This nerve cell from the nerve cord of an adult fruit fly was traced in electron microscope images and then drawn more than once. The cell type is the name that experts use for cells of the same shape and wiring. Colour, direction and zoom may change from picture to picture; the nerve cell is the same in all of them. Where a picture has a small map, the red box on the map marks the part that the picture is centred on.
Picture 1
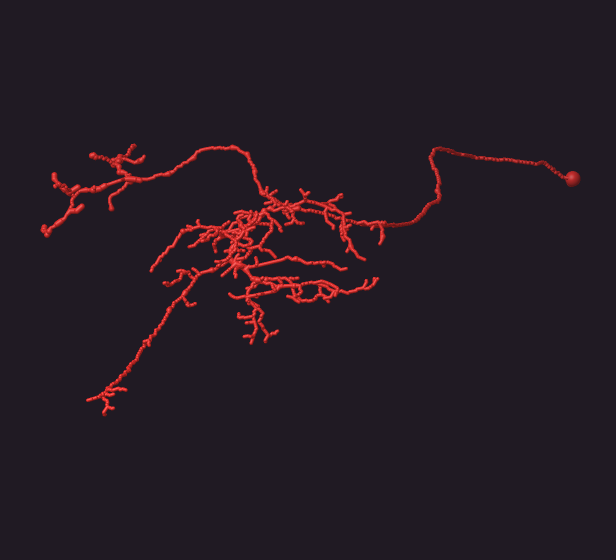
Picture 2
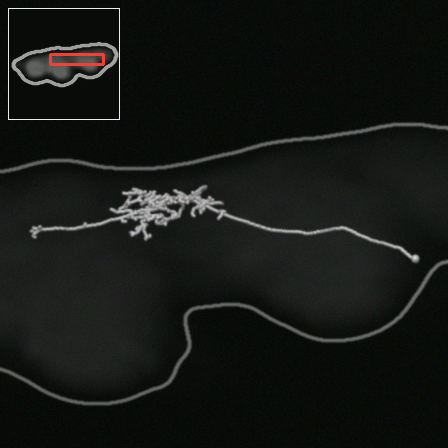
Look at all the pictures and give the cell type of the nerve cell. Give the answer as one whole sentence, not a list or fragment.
The cell type IN06A078 includes this nerve cell.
